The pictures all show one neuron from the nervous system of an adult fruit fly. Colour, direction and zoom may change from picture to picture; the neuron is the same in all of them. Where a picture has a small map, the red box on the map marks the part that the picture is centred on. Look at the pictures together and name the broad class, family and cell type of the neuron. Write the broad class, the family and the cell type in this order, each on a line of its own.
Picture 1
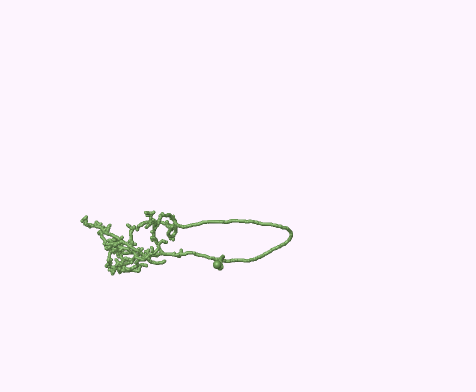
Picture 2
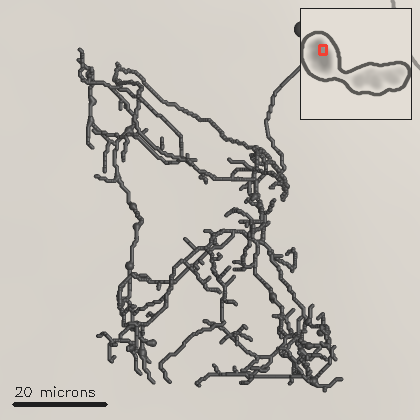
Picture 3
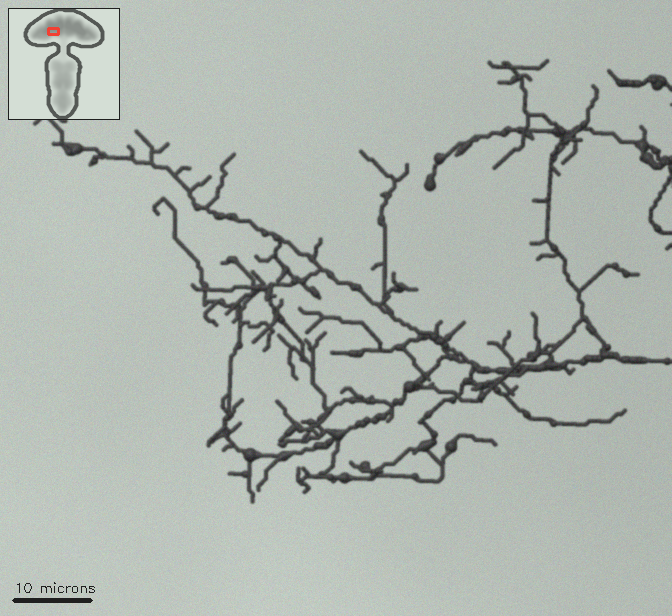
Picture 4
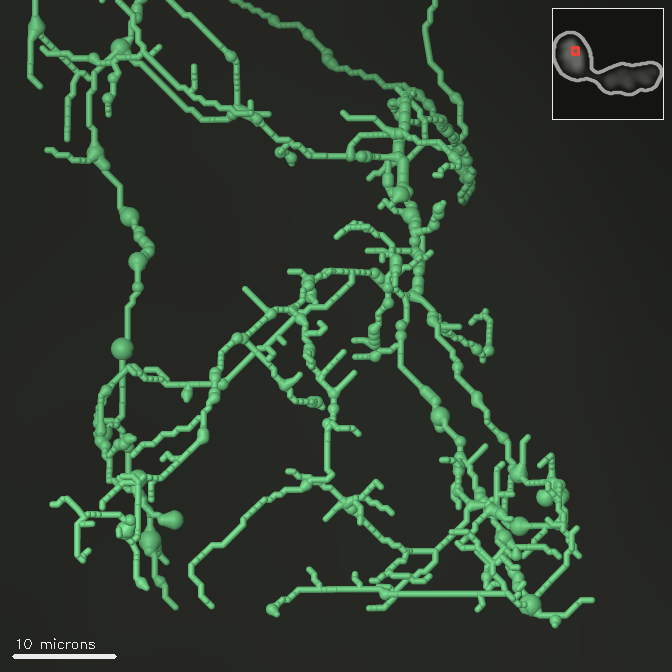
central-brain intrinsic neuron
hemilineage DM1_dorsal
CB4071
